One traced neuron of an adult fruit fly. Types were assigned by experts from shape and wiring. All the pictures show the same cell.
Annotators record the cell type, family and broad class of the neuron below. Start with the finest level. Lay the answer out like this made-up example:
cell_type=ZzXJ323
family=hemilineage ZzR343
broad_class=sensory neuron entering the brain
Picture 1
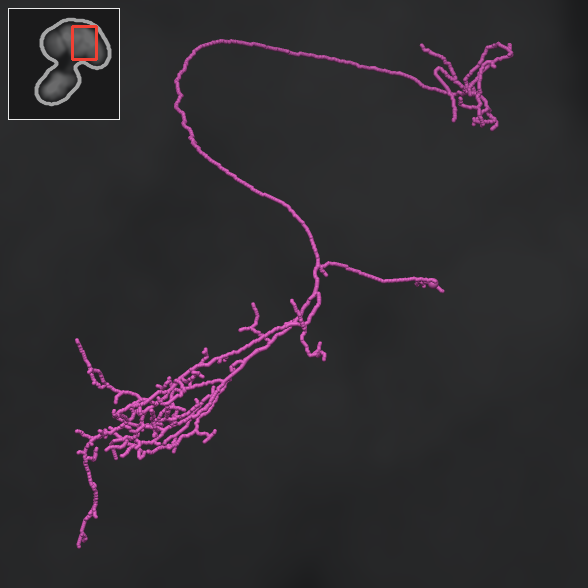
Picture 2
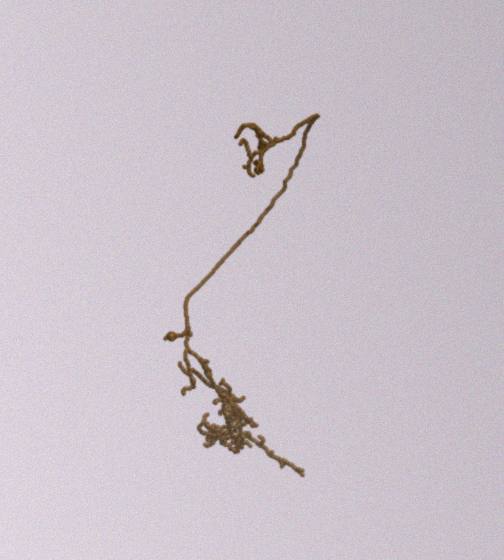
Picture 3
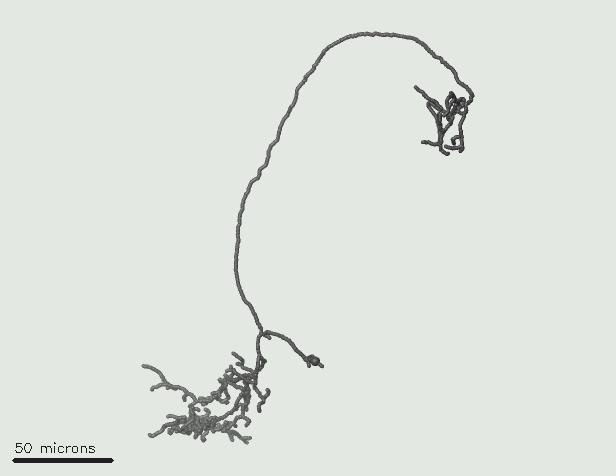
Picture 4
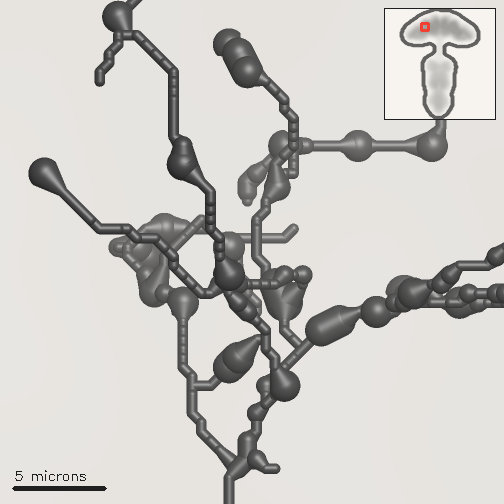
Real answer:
cell_type=Z_lvPNm1
family=hemilineage ALlv1
broad_class=central-brain intrinsic neuron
